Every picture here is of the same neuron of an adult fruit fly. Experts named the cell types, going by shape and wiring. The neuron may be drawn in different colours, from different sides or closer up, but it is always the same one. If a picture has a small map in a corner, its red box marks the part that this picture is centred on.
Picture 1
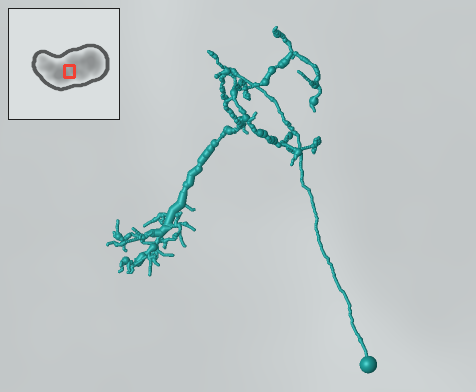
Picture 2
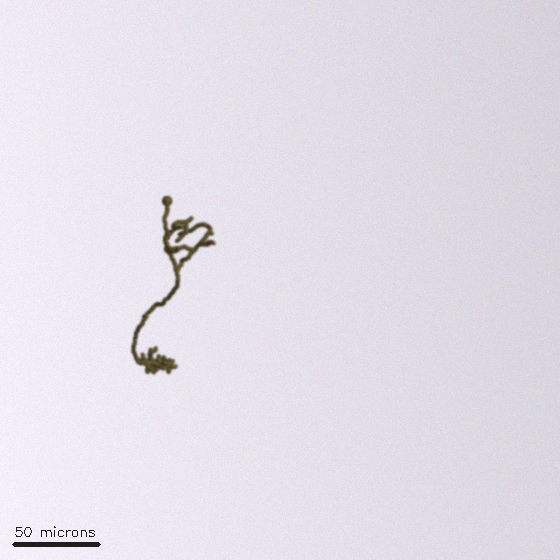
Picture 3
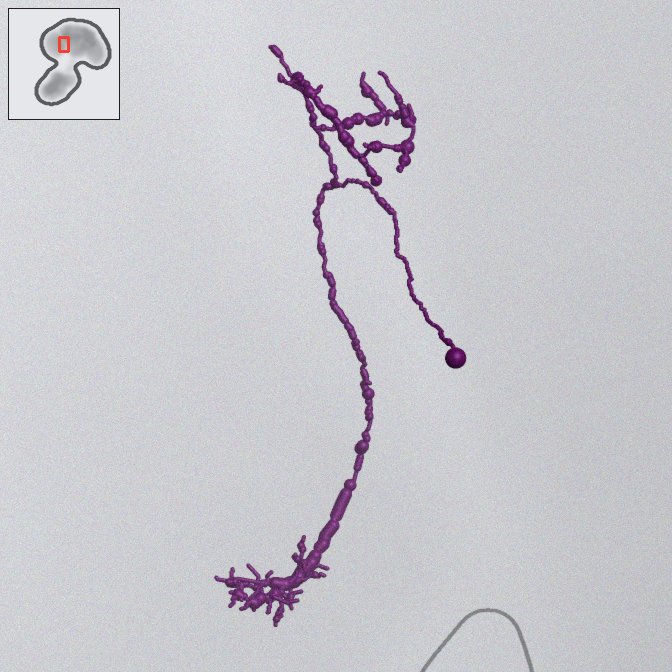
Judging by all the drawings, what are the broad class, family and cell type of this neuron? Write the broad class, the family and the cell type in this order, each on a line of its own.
visual projection neuron
LC
LC12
